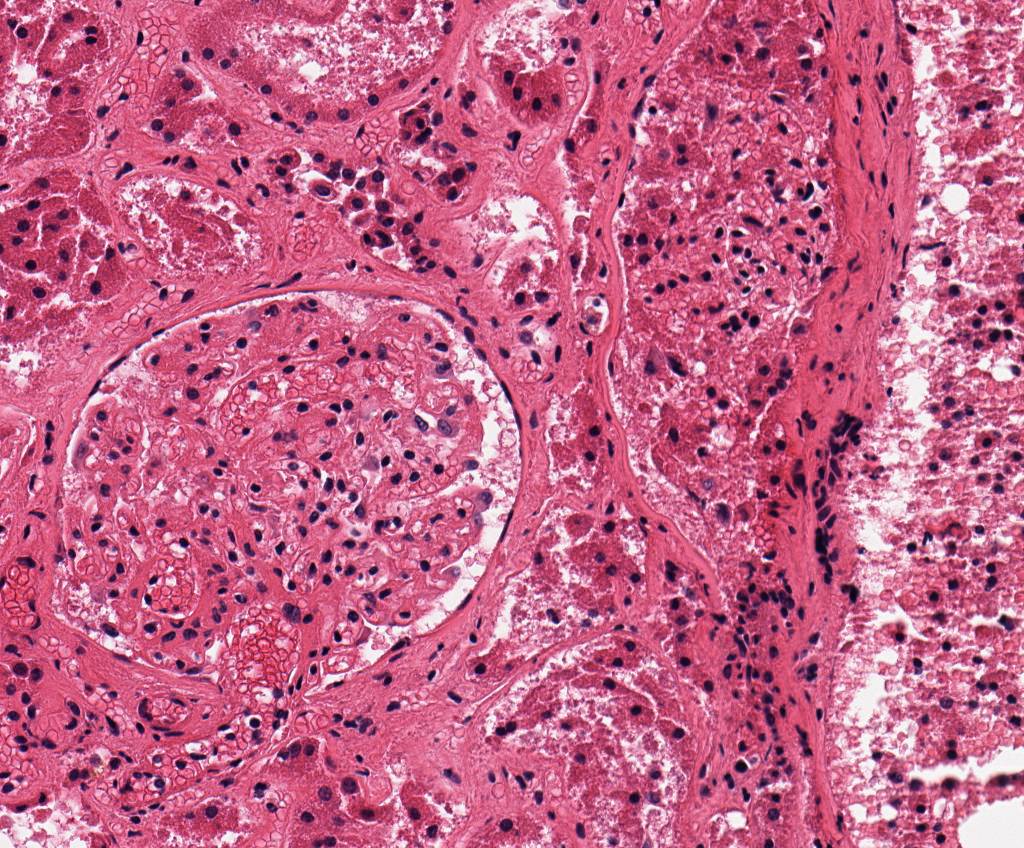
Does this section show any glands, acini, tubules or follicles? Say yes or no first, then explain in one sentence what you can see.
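Yes. A single large rounded glomerulus lies in the left-centre of the field, enclosed by a thin Bowman's capsule.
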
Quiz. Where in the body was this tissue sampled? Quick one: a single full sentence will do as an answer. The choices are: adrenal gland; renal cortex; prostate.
Tissue for this section was sampled from the renal cortex.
